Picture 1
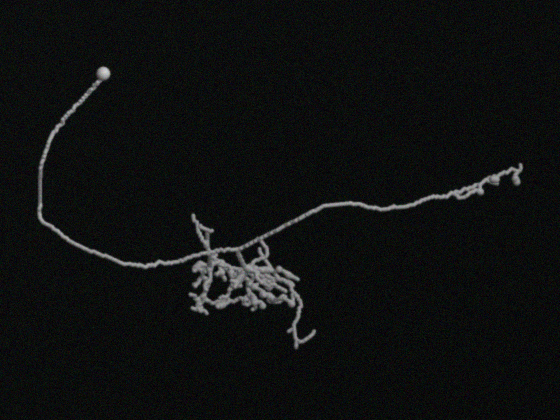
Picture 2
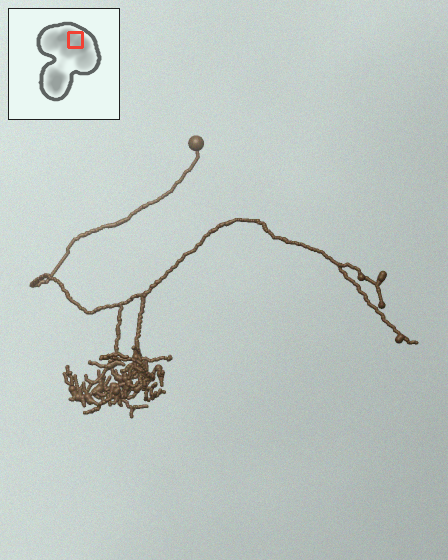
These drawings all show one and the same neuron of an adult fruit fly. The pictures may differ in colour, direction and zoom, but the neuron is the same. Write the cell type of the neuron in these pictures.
FC1A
